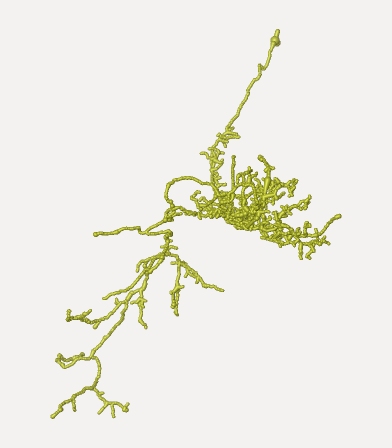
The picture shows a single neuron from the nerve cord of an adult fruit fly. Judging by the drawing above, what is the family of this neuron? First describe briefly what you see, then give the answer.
The picture shows dozens of branch ends. As drawn here it is taller than it is wide. This is a nerve-cord intrinsic neuron. Its family is hemilineage 14A.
